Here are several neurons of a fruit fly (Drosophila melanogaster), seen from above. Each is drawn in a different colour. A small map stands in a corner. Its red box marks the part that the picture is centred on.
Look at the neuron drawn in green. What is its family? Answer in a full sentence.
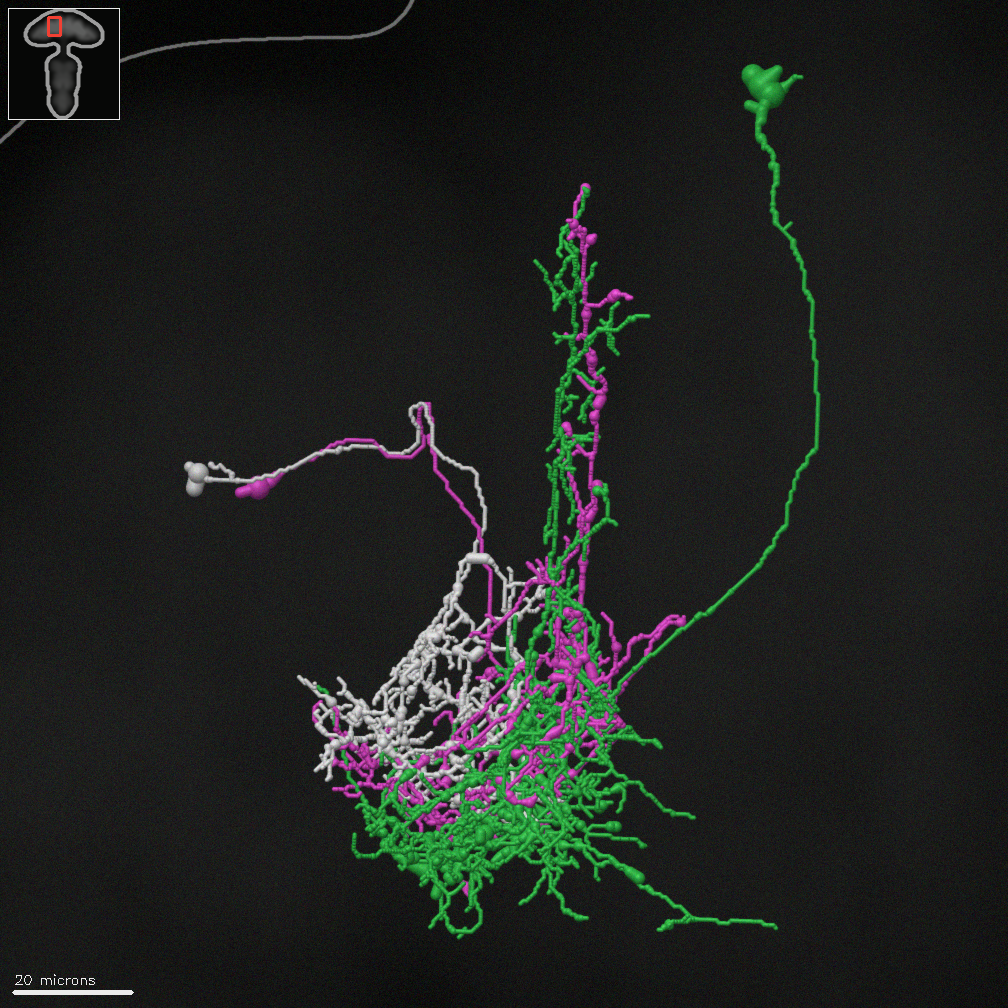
The family is hemilineage LALv1_ventral.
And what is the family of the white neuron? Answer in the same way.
The family is hemilineage WEDa1.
